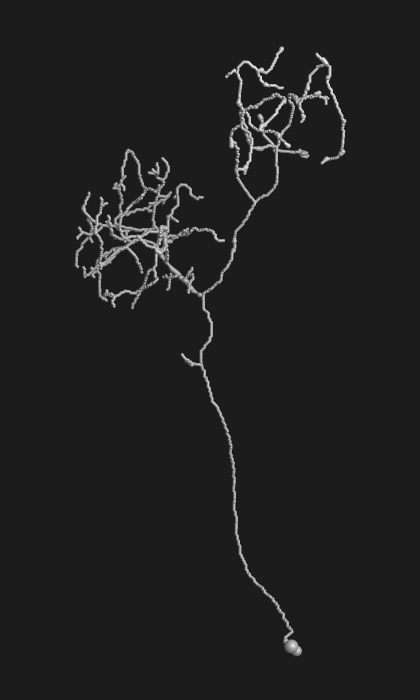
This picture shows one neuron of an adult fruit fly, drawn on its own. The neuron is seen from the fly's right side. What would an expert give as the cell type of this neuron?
CB0947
